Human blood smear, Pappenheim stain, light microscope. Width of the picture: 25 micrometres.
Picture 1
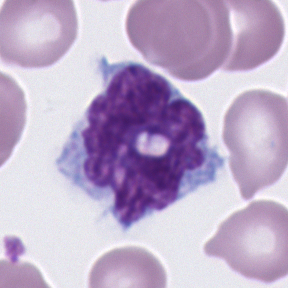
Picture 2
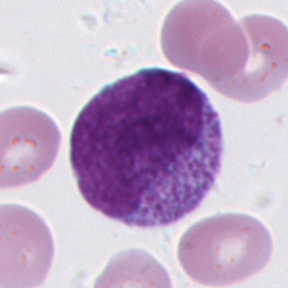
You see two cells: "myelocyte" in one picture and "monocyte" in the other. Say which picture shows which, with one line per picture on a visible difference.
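The cell in picture 1 is a monocyte. No granules are visible in the cytoplasm.
The cell in picture 2 is a myelocyte. The cytoplasm is packed with small purple granules on a pale background.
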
